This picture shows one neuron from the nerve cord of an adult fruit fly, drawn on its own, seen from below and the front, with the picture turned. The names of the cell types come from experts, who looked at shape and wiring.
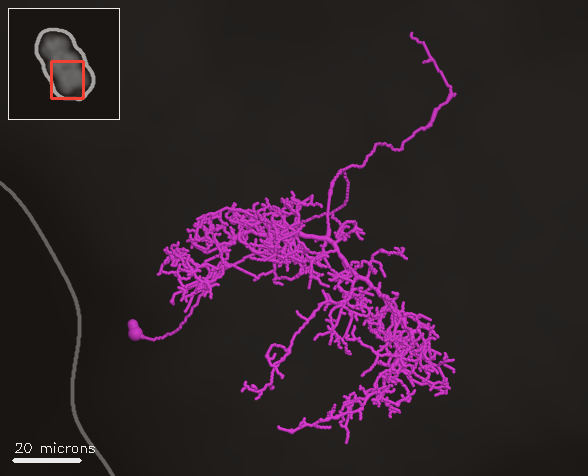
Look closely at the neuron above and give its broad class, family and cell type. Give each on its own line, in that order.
nerve-cord intrinsic neuron
hemilineage 23B
IN23B023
